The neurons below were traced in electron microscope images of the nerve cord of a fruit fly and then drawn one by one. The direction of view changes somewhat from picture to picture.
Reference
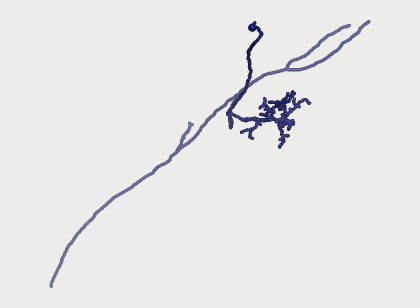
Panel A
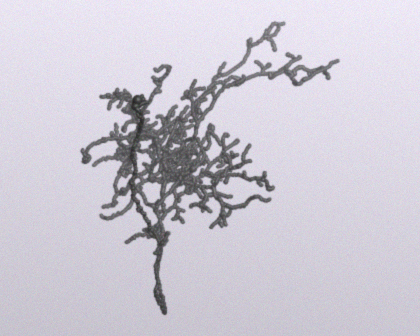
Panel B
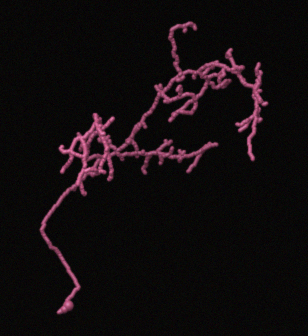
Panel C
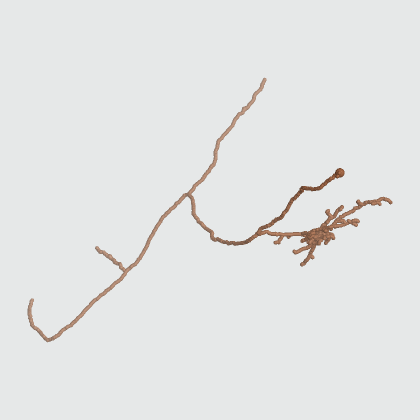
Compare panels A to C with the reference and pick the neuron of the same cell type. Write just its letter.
C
